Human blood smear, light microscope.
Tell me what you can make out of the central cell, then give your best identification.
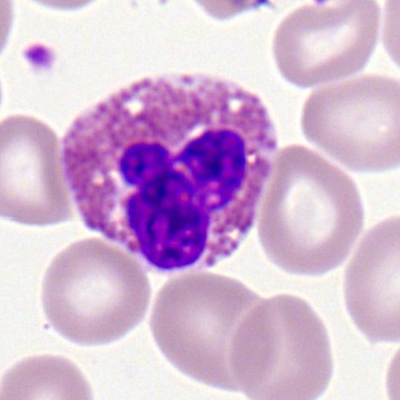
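First thing I notice: the cytoplasm is packed with many coarse granules. Near the top of the cell, a few small clear spots sit among them. The outline is roughly rounded, its edge slightly uneven. No nucleoli show in the nucleus. So this is an eosinophil.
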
